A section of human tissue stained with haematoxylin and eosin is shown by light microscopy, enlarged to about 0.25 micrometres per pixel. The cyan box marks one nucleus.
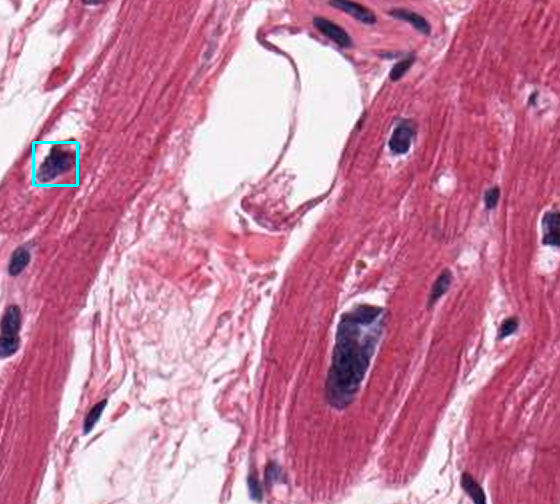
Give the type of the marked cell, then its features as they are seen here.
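This is a cardiomyocyte. The nucleus is dark purple with an irregular, somewhat angular outline rather than a smooth oval, and its staining is uneven and clumped. The cytoplasm is deep pink, plentiful and faintly streaked lengthwise, extending well beyond the nucleus along the fibre. The cell forms part of a long fibre running diagonally, parallel to its neighbouring fibres, with one edge bordering a white empty gap.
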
